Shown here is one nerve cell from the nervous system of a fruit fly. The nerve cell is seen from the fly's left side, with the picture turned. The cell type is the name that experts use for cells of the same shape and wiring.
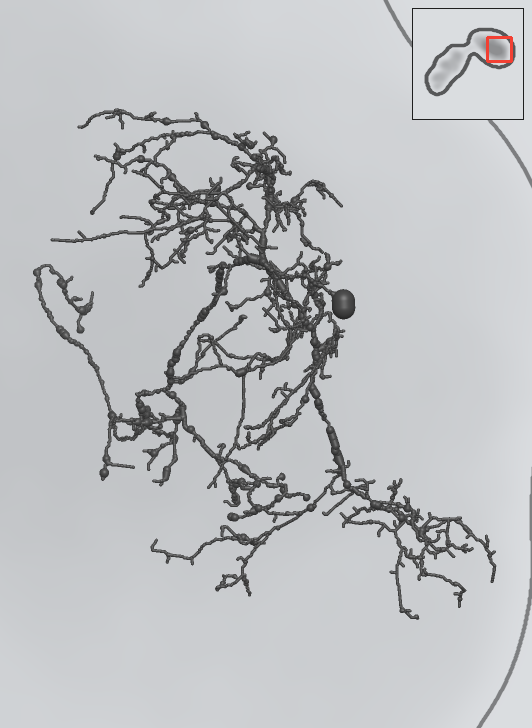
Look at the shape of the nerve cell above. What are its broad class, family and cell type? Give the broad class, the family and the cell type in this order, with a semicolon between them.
central-brain intrinsic neuron; hemilineage VLPl2_medial; CB1672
